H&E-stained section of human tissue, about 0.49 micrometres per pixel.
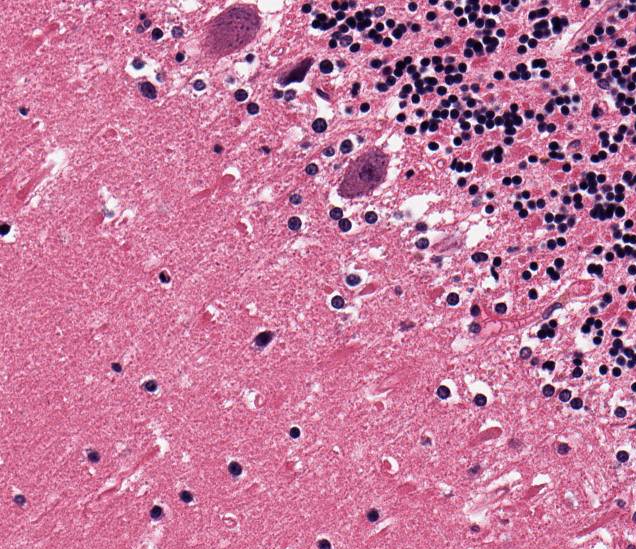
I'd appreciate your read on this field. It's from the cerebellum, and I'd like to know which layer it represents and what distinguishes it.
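The molecular layer is the pale pink, finely fibrillary tissue at left and below. Notice its cells are only scattered.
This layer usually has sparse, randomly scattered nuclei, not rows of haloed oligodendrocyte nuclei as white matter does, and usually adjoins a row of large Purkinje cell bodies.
Three large neurons with purple-tinged cytoplasm lie on its border near top centre.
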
